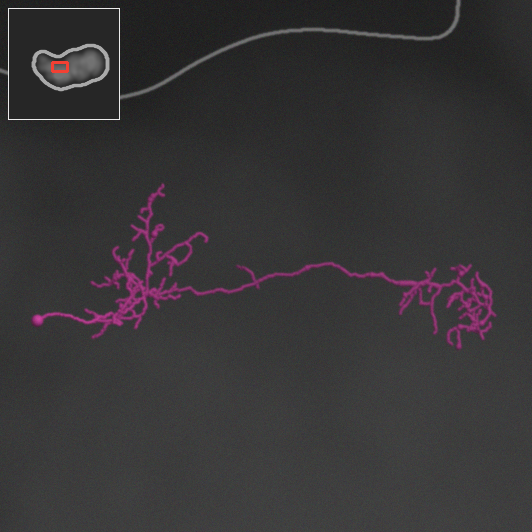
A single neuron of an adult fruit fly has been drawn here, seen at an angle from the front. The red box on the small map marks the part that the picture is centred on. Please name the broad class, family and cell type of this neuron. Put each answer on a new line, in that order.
optic-lobe intrinsic neuron
TmY
TmY21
